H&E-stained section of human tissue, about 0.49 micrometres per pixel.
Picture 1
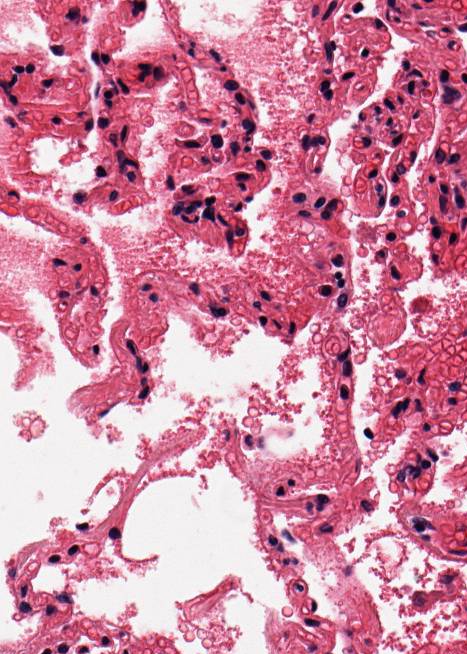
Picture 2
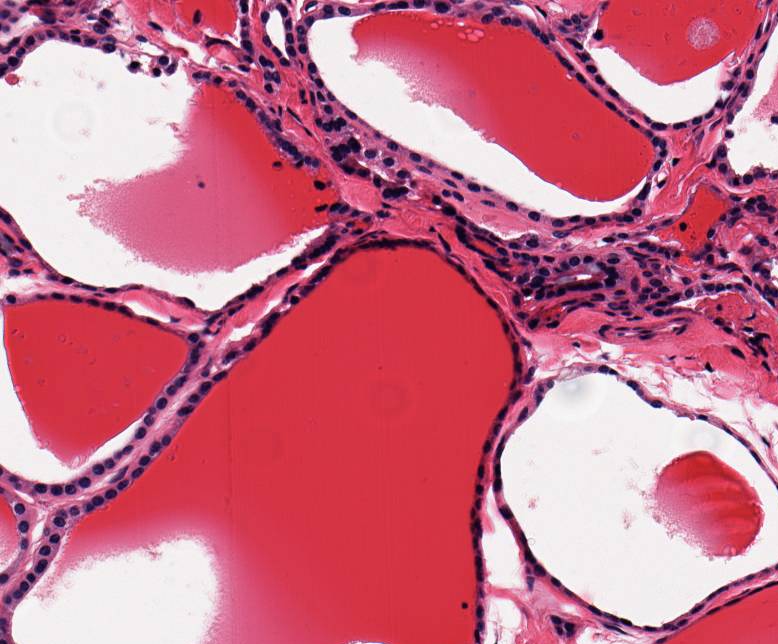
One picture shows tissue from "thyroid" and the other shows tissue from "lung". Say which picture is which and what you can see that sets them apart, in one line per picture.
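Picture 1: lung. No glands are present anywhere in the field.
Picture 2: thyroid. Each follicle is lined by a single layer of flattened to low cuboidal epithelial cells.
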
